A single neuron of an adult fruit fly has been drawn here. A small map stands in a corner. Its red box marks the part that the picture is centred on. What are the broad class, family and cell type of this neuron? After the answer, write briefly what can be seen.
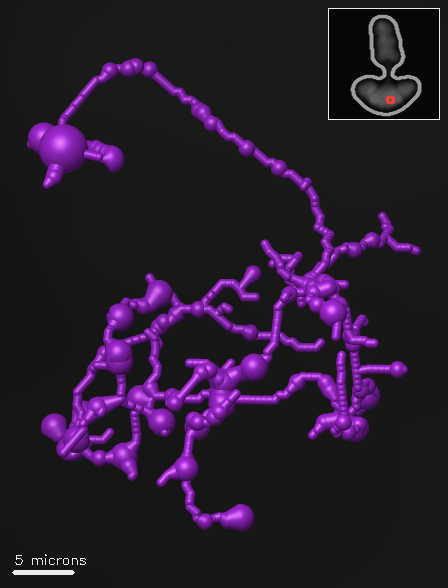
Its broad class is central-brain intrinsic neuron. The family is hemilineage SLPpm1. The cell type is SLP300. It lies in the brain. The cell body can be seen at the upper left of the picture. By the scale bar it is about 40 microns tall in this view.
